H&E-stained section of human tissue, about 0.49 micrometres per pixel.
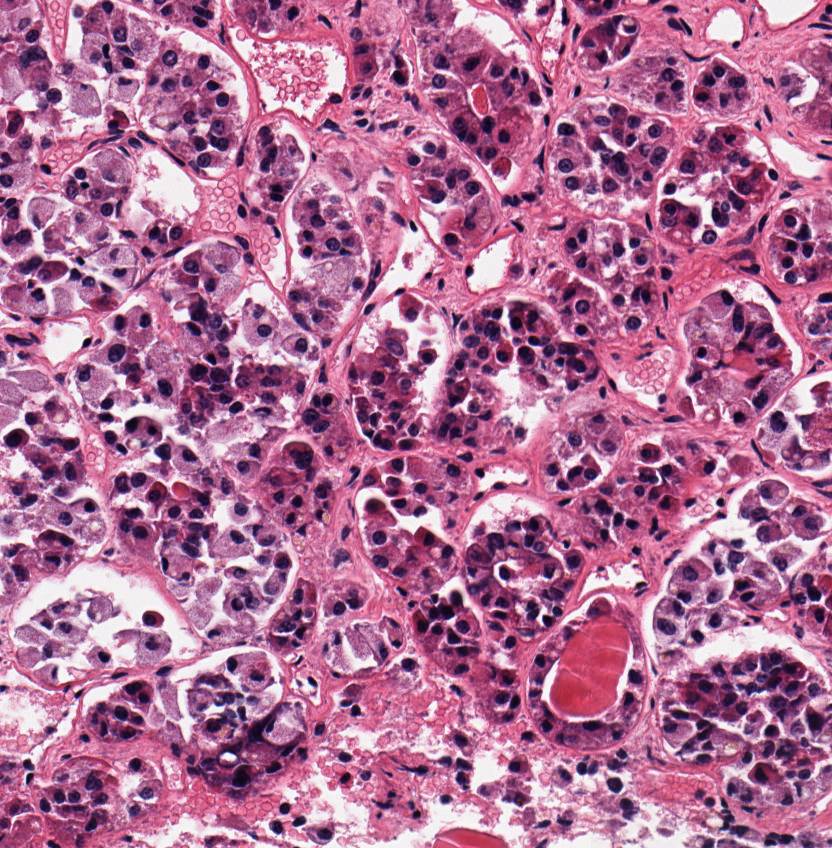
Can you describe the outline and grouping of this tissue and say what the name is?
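You'll see the cells grouped into rounded nests across the whole field, with thin fibrovascular septa between them carrying thin, elongated nuclei. The nest cells have plenty of granular pink-purple cytoplasm. Down in the lower centre-right there's a vessel packed with red blood cells. This is pituitary.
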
